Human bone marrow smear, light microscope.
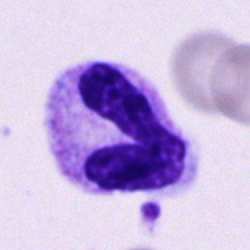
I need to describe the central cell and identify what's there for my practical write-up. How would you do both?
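A single thick nuclear band is bent sharply into a V shape, its chromatin dark purple and coarsely clumped. Fine pink-violet granules are scattered through the cytoplasm, whose widest area lies on the left, within the bend of the nucleus. This is a band neutrophil.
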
